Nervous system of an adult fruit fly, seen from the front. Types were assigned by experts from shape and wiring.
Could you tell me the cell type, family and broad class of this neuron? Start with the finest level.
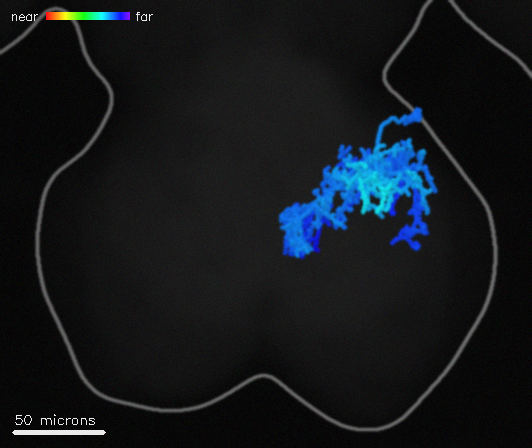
IN19A037; hemilineage 19A; nerve-cord intrinsic neuron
